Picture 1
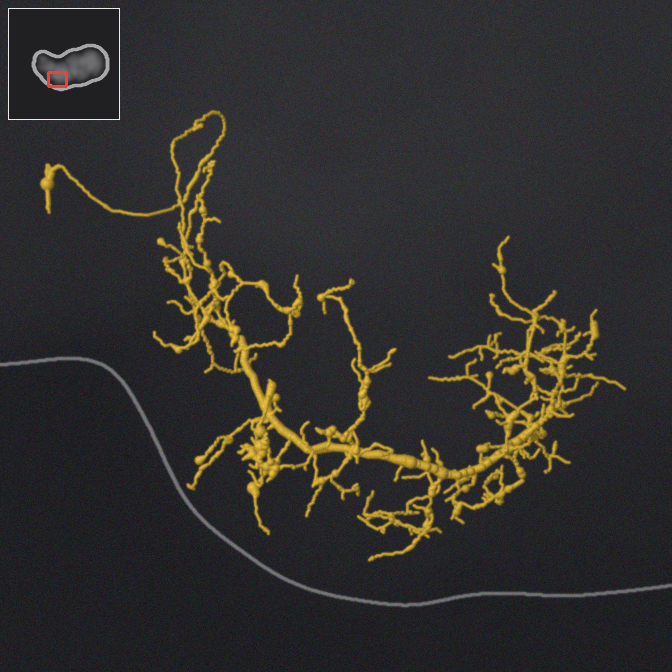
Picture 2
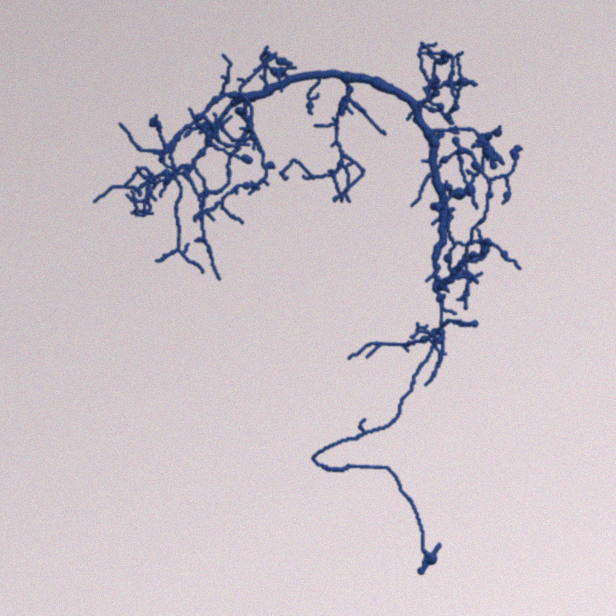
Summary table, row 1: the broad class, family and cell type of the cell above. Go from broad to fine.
nerve-cord intrinsic neuron; hemilineage 03A; IN03A046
